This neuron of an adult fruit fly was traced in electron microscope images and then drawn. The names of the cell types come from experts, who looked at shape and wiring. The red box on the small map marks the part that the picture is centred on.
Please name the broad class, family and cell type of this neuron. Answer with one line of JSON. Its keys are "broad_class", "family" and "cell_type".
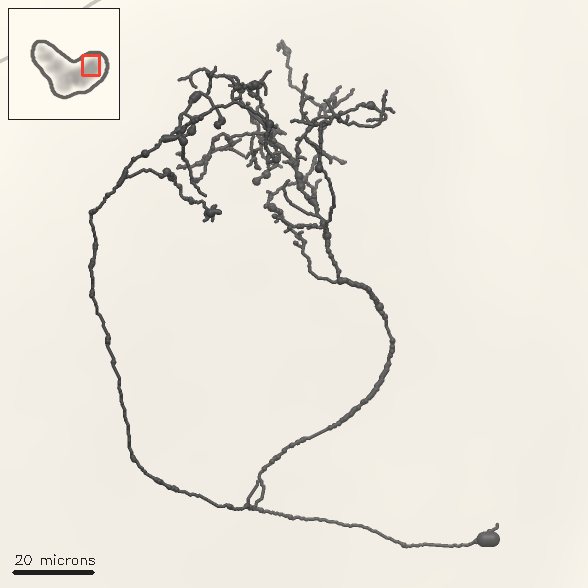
{"broad_class": "central-brain intrinsic neuron", "family": "hemilineage CREl1", "cell_type": "SLP241"}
